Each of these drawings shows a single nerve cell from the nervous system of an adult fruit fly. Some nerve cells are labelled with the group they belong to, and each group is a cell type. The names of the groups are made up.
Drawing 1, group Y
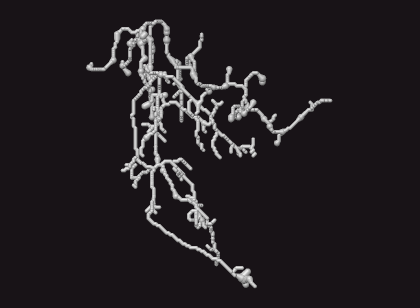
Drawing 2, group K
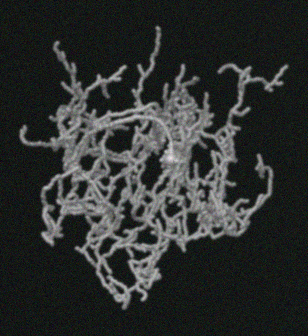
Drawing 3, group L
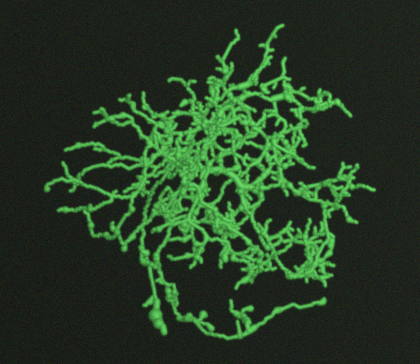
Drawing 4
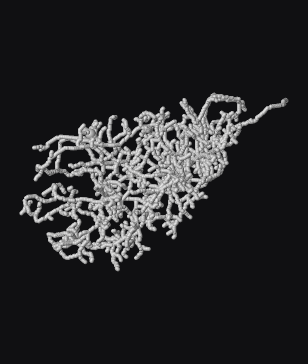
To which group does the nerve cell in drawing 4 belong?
group L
